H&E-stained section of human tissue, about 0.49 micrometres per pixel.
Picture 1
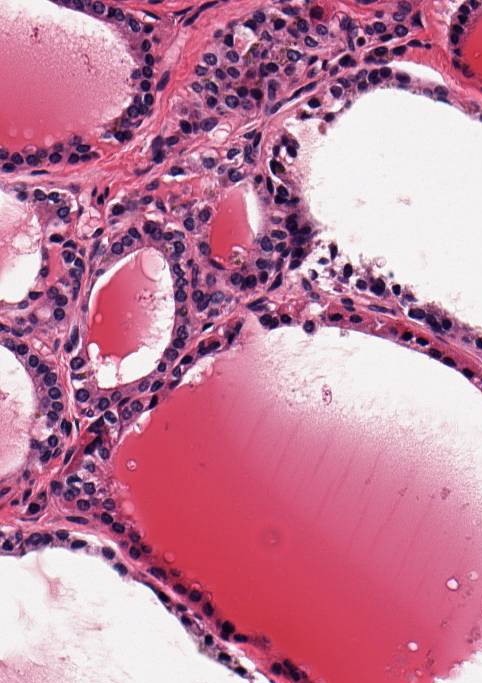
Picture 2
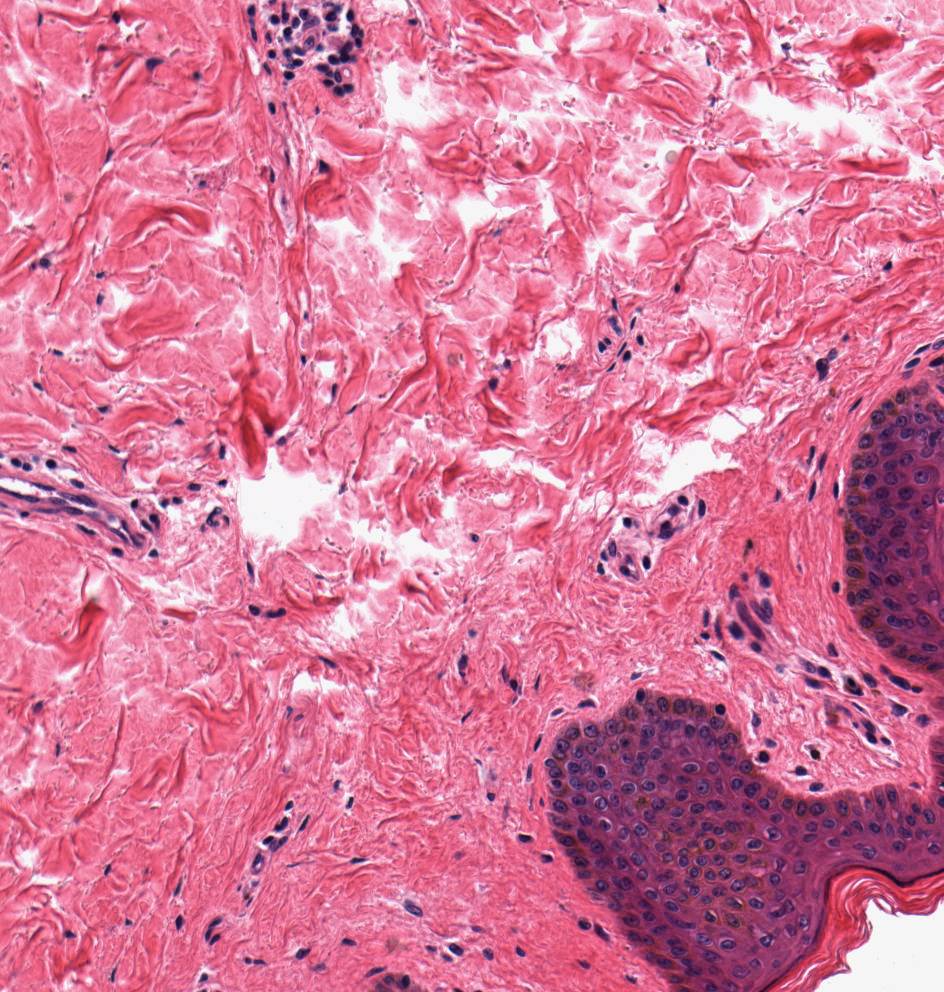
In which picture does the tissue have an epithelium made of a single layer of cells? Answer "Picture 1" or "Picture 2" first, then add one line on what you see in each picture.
Picture 1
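In picture 1: The follicles are lined by a single layer of flattened to low cuboidal cells.
In picture 2: The stratified squamous epidermis forms broad, rounded rete ridges that bulge down into the dermis.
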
